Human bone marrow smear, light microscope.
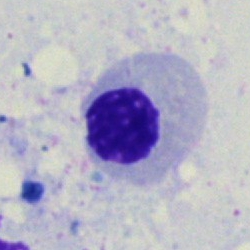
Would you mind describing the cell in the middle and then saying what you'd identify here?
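Start with the nucleus: it lies off-centre, over towards the left side of the cell. Now look closely at the chromatin, which is dense and dark purple, packed into coarse clumps with small paler patches in between. No nucleoli are visible. The cytoplasm, too, has no granules. This cell is an erythroblast.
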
